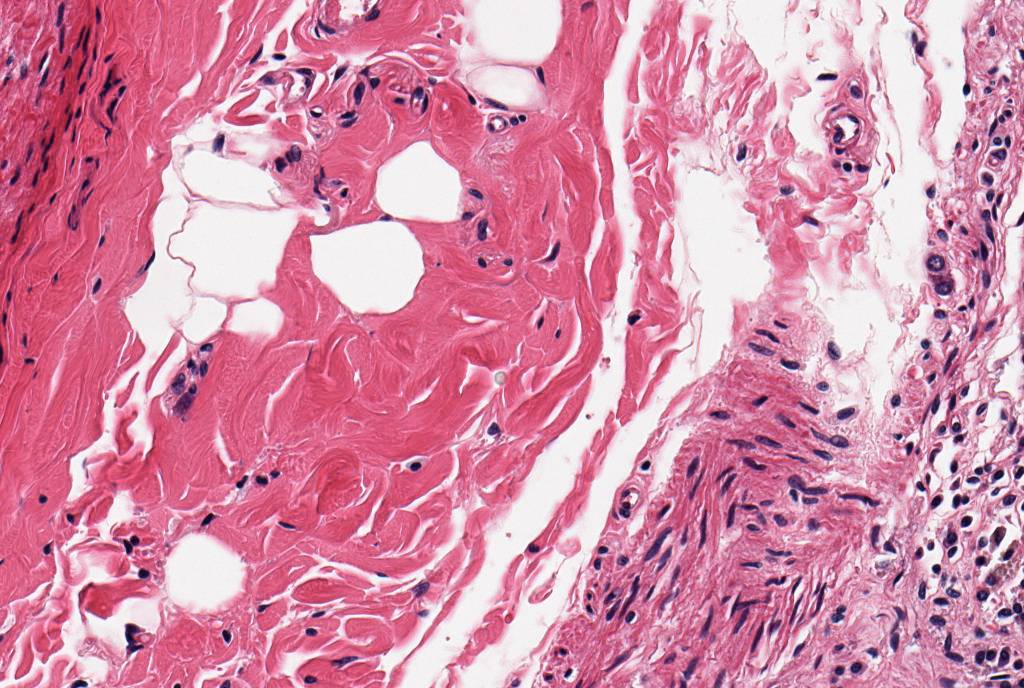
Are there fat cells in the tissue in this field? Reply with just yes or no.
Yes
